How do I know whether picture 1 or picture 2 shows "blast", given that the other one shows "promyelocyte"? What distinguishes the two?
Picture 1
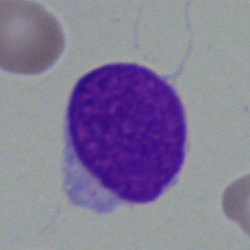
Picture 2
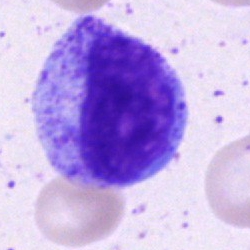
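In this pair, picture 1 is a blast and picture 2 a promyelocyte. The blast has only scant cytoplasm, pale blue-grey in colour, most of it lying at the lower left of the nucleus. Where the cytoplasm extends at the lower left, the cell outline becomes ragged. The promyelocyte, by contrast, is roughly round with a smooth edge. Its nucleus lies toward the right side of the cell, and the nuclear border facing the cytoplasm is nearly straight. Its chromatin is dark purple and finely textured, and its cytoplasm is pale blue. Granules also separate the two: none are seen in the blast's cytoplasm, while scattered purple granules lie in the promyelocyte's.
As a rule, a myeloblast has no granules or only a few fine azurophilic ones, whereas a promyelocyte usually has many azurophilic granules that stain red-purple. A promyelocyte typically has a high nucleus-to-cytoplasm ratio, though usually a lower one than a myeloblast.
Red cells lie near the blast at the upper left and lower right without touching it.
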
